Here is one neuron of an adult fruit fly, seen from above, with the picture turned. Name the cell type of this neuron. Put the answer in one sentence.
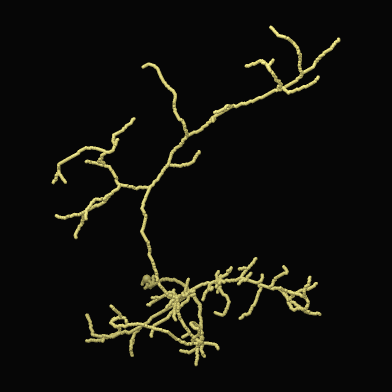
The cell type is IN06A086.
